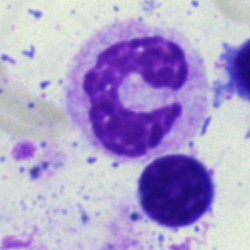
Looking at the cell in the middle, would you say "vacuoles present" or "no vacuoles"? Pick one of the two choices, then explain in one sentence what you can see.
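No vacuoles. No vacuoles are seen in the cytoplasm.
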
